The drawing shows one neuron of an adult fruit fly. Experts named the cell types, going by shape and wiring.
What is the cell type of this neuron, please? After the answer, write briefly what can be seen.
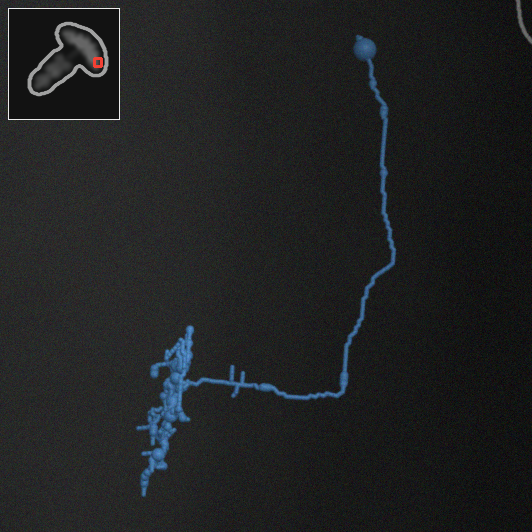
The cell type is Cm1. This is an optic-lobe intrinsic neuron. It is in the brain and does not reach the nerve cord. As drawn here it is taller than it is wide.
